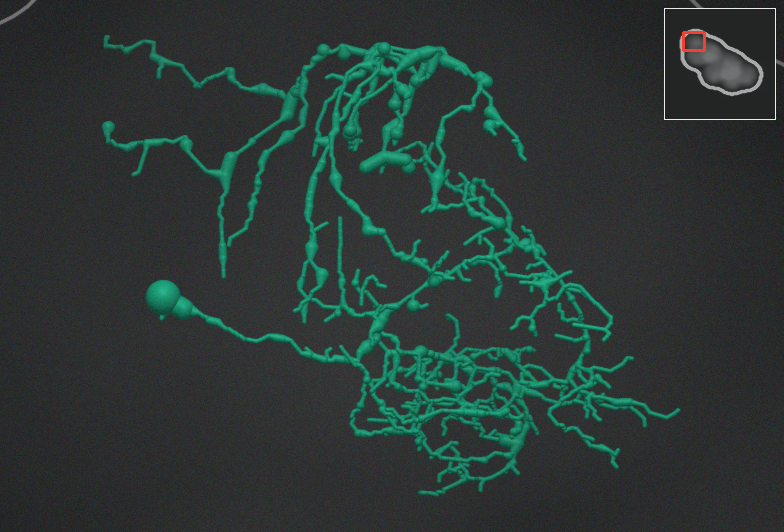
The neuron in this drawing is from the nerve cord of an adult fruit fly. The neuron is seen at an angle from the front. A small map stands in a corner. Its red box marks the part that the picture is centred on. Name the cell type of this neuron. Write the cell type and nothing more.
INXXX400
